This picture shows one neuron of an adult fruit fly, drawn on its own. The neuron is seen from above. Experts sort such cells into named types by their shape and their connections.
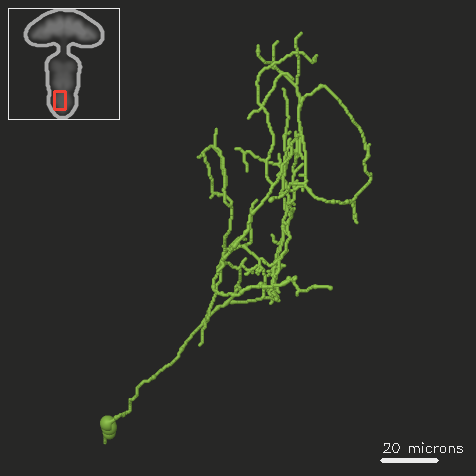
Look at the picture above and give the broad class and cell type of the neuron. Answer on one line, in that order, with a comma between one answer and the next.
nerve-cord intrinsic neuron, INXXX295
